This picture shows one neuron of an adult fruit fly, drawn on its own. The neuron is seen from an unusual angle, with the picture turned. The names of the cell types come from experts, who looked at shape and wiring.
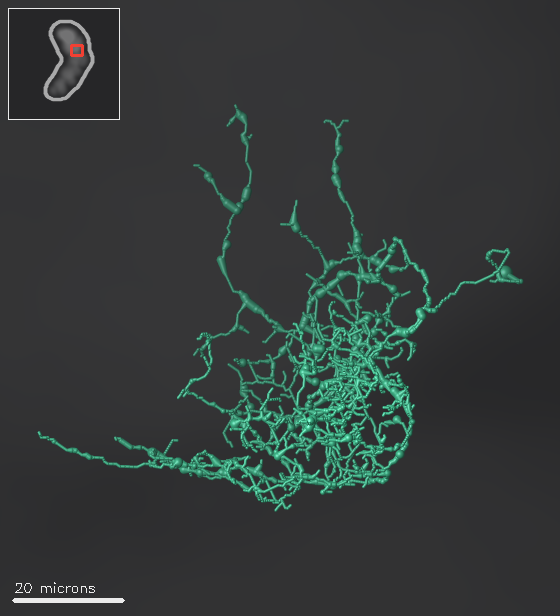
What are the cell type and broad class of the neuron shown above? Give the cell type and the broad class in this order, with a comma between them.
AVLP409, central-brain intrinsic neuron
